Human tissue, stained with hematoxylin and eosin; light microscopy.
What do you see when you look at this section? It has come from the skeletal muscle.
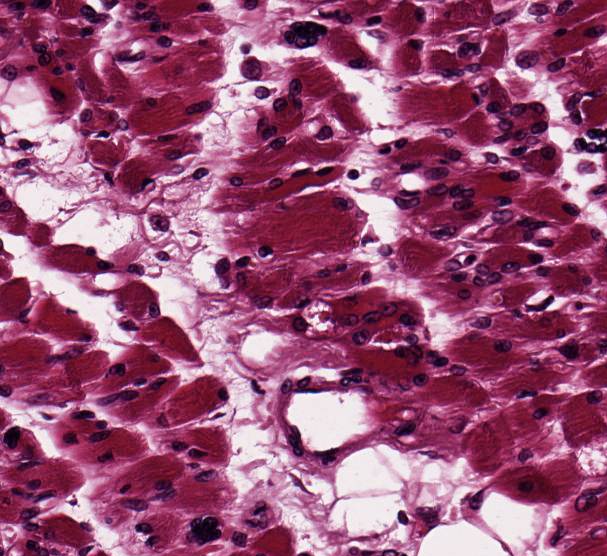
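The cytoplasm of the muscle fibres stains a dense, deep red-pink. The fibre nuclei are oval, and many of them lie within the interior of the fibres rather than pressed against the fibre edges. No epithelial lining is present anywhere in the field.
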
